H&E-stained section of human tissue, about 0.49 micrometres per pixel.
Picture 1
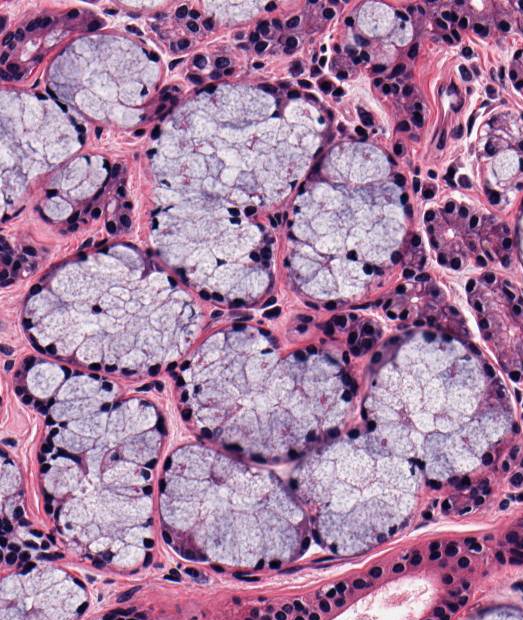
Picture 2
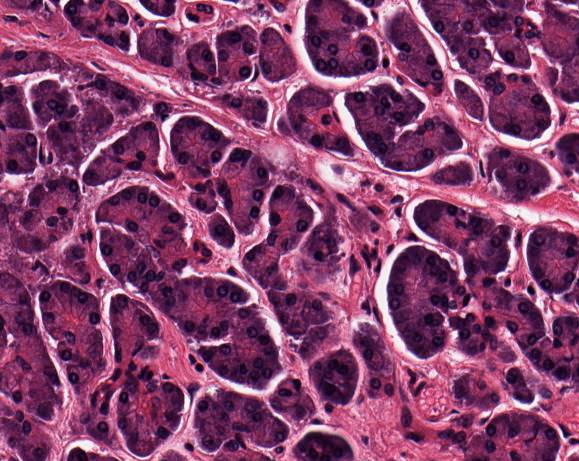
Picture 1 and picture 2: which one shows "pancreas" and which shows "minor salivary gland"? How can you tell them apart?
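Of the two, the minor salivary gland is picture 1 and the pancreas is picture 2. In picture 1, large rounded mucous acini occupy most of the centre and left of the field. Their cells have pale, foamy, grey-lilac cytoplasm, with flattened nuclei pressed against the outer edge of each acinus. Picture 2 is filled with closely packed acini, divided by a band of pink fibrous tissue running diagonally from the upper left toward the right, and thin strands of pink collagen pass between single acini. Each of these acini is built of pyramidal cells set radially around a small central point, every cell with one small, round, dark-staining nucleus.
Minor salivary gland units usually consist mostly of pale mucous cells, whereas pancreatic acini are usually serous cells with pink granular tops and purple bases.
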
